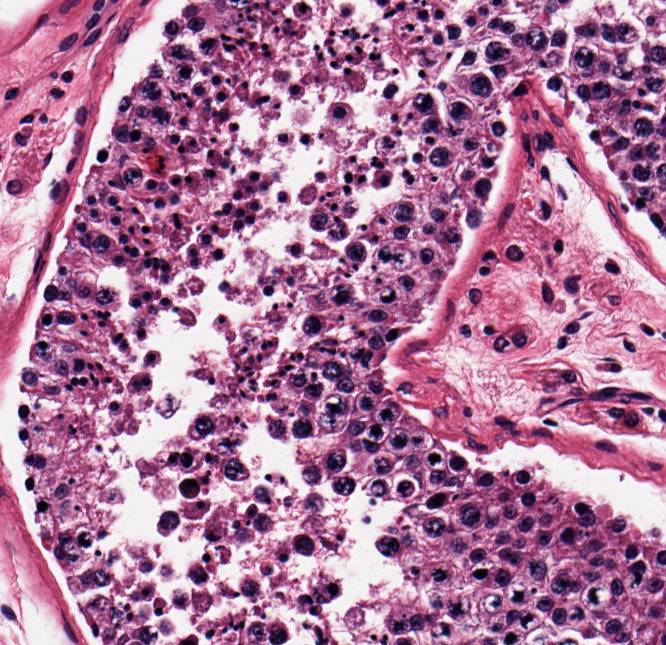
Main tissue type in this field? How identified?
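One seminiferous tubule fills most of the field; a triangular wedge of connective tissue lies at upper right. Decisive are its stratified layer of cells many deep and its centre, which has no single open lumen but irregular clefts.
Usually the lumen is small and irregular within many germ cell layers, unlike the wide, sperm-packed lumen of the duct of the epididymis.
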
